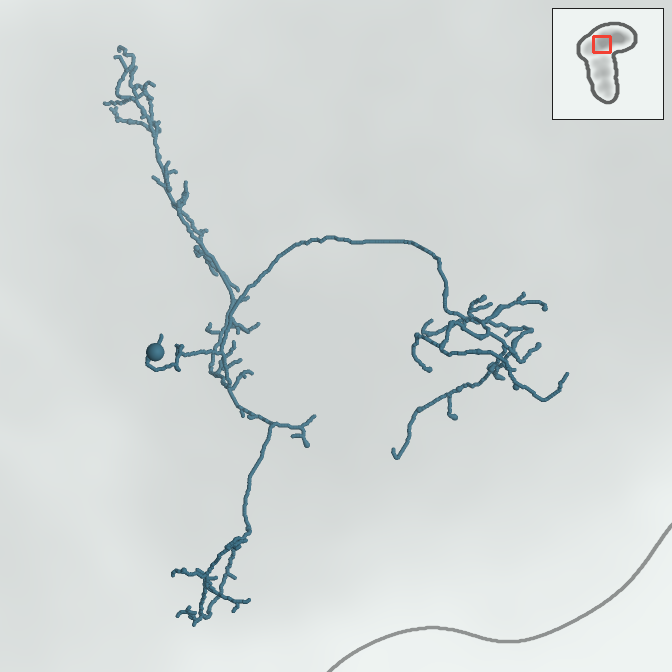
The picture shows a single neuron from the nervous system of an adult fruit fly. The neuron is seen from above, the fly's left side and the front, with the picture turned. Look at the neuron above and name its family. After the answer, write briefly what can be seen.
Its family is hemilineage SLPal2. It is a central-brain intrinsic neuron. Its cell body lies on the left of the picture. The picture shows dozens of branch ends.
